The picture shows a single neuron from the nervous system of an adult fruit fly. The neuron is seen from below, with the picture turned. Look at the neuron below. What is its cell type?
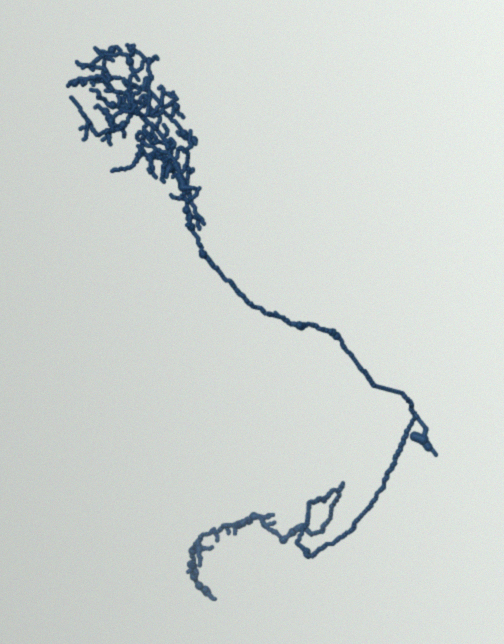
MeVP10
